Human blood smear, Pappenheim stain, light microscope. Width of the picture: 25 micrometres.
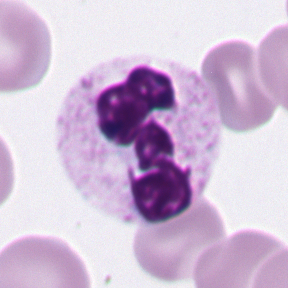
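Segmented neutrophil, the nucleated cell at the centre. Notice first that its outline is round and smooth. Now look at the nucleus: it is split into at least three separate lobes. The lobes form a chain from the top of the cell down to its lower edge. Its chromatin is dark purple and densely clumped.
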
